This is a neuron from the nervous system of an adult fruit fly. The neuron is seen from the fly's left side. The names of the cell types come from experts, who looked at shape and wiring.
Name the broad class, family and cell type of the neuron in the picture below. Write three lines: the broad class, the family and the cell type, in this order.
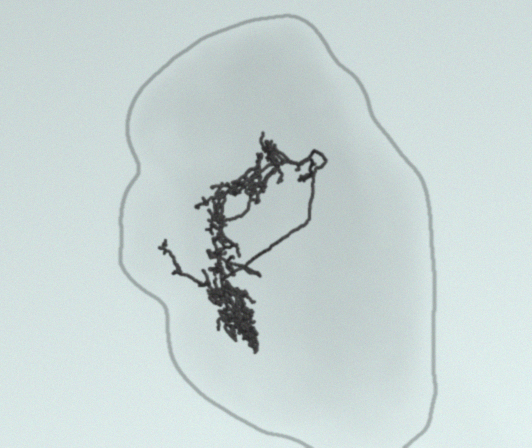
central-brain intrinsic neuron
hemilineage VESa2
SAD071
